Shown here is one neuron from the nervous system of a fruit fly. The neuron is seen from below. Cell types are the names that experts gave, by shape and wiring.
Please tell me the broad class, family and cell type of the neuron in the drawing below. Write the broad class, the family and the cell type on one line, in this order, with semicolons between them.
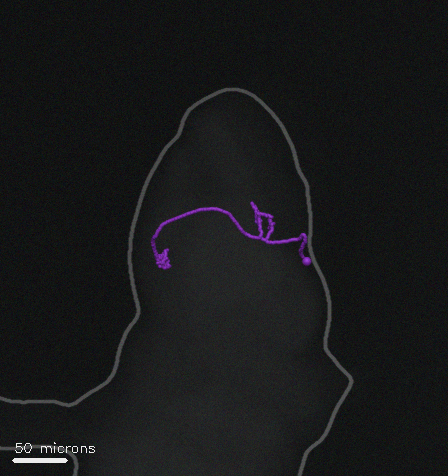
optic-lobe intrinsic neuron; Tm; Tm33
